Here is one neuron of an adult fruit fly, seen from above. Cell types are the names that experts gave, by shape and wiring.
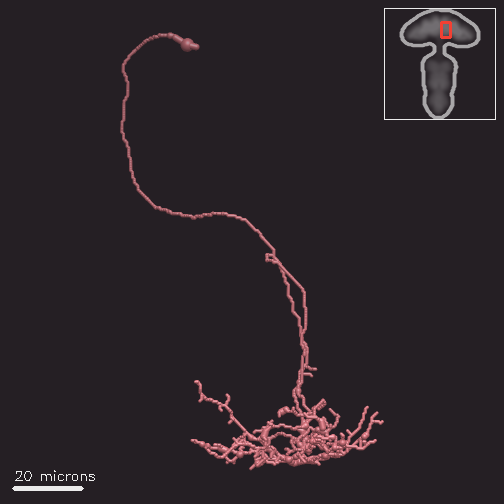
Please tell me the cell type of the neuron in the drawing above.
CB3740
